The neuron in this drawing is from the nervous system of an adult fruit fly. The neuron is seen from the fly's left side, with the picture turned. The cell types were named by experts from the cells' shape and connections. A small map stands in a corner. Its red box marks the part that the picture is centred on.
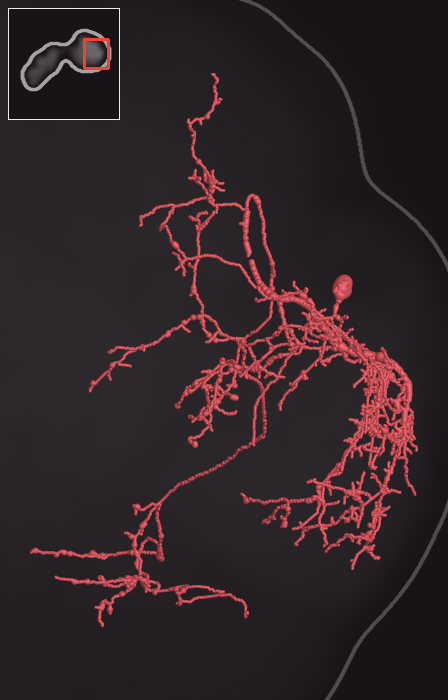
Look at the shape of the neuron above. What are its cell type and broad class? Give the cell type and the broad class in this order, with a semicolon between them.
SLP033; central-brain intrinsic neuron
